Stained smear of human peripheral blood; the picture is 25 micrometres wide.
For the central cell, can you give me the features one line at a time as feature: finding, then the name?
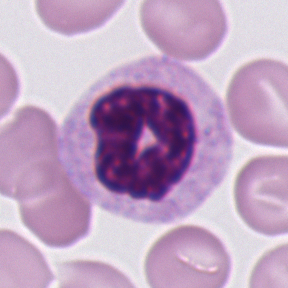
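Shape: the nucleus closes into a ring around a small central clear space
Width: nucleus about 10 micrometres across
Chromatin: dark purple, coarsely clumped
Cytoplasm: a wide rim of pale lilac around the nucleus
Granules: fine and violet, sprinkled through the cytoplasm
Name: segmented neutrophil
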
